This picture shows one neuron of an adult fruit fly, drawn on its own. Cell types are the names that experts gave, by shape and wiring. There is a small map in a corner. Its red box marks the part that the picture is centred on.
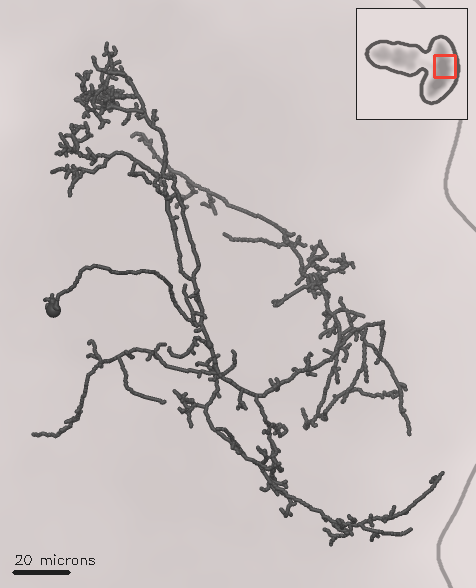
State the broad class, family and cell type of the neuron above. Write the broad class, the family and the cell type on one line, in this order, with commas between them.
central-brain intrinsic neuron, LHCENT, LHCENT14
